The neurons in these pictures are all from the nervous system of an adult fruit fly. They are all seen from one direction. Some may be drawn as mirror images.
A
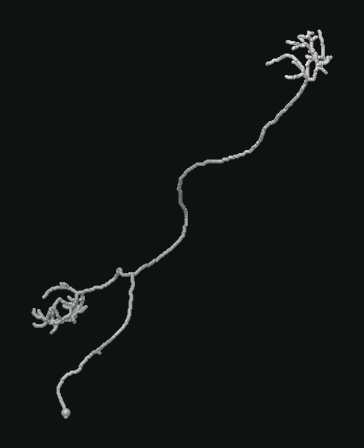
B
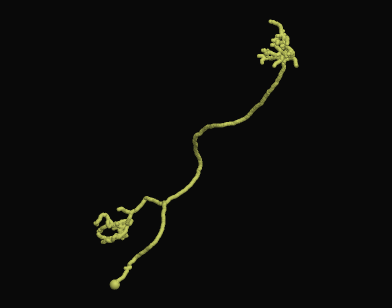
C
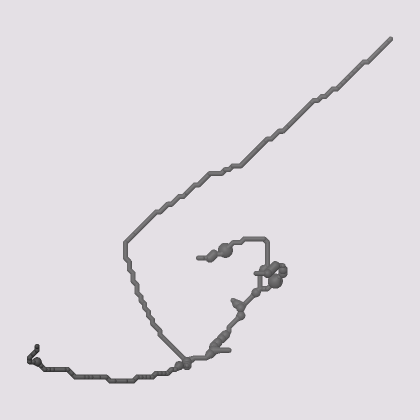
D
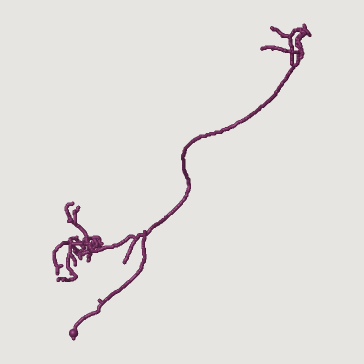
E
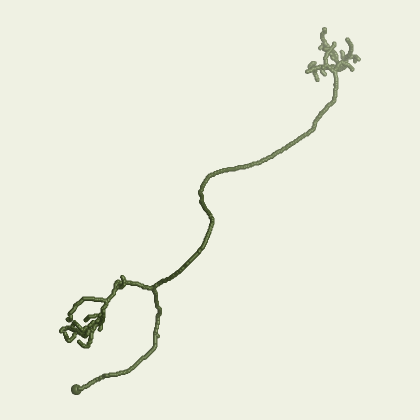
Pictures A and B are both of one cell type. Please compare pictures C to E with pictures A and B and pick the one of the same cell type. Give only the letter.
E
